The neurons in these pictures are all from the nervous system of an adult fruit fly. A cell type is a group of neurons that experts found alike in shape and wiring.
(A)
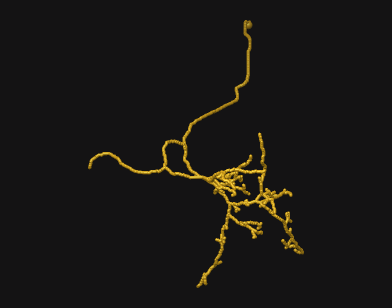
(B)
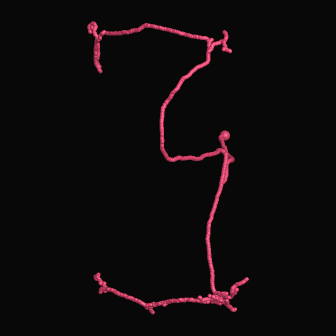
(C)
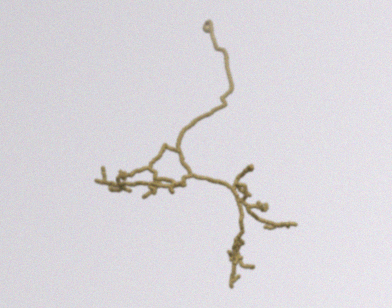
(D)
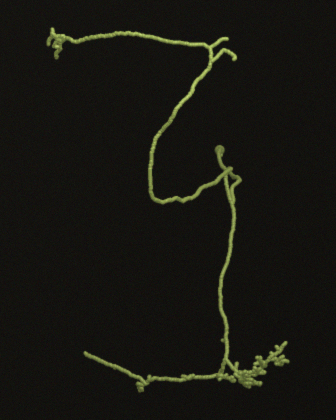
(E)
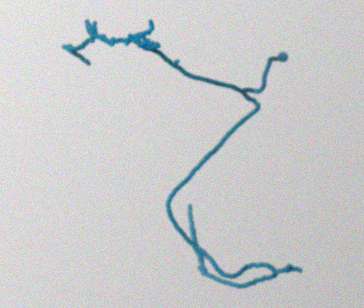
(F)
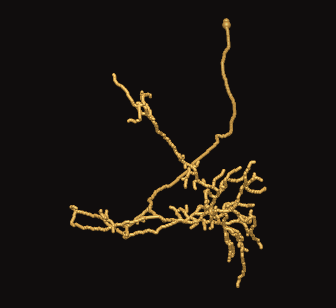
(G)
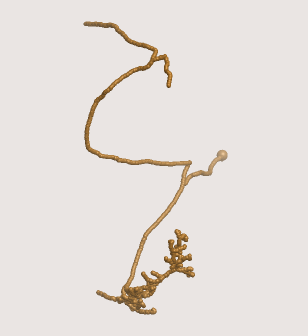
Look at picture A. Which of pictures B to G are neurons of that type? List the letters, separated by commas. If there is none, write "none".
C, F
